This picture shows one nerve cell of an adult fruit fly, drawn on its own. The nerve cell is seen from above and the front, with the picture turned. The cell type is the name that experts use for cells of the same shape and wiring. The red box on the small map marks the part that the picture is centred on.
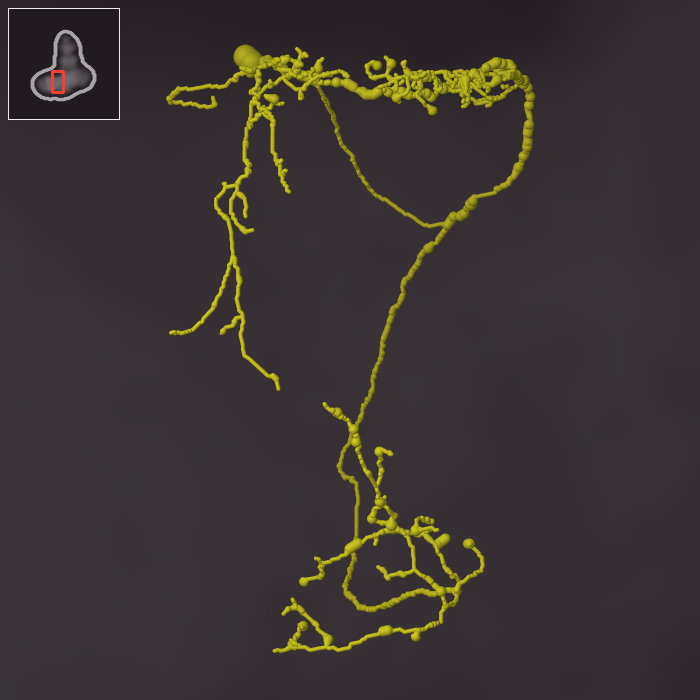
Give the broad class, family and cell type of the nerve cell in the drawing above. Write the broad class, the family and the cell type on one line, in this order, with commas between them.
central-brain intrinsic neuron, hemilineage PSp1, LAL148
